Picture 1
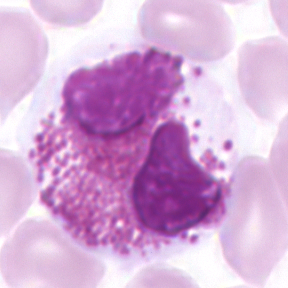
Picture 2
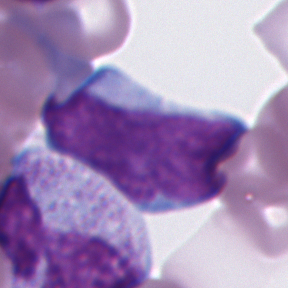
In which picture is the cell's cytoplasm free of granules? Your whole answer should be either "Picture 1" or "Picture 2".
Picture 2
